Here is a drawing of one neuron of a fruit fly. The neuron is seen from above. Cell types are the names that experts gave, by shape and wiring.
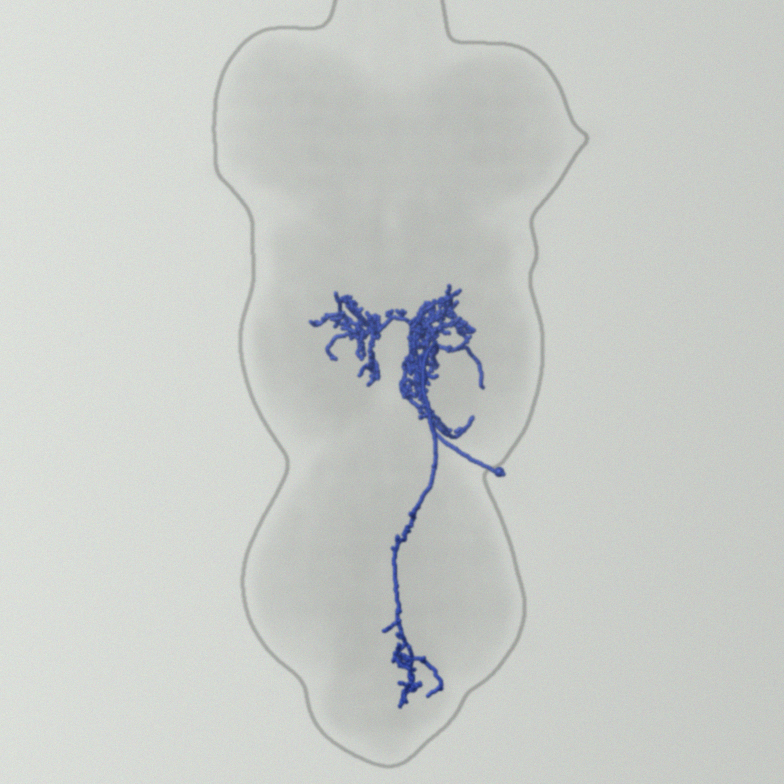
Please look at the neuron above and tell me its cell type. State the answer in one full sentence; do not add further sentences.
The neuron belongs to cell type IN01B014.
